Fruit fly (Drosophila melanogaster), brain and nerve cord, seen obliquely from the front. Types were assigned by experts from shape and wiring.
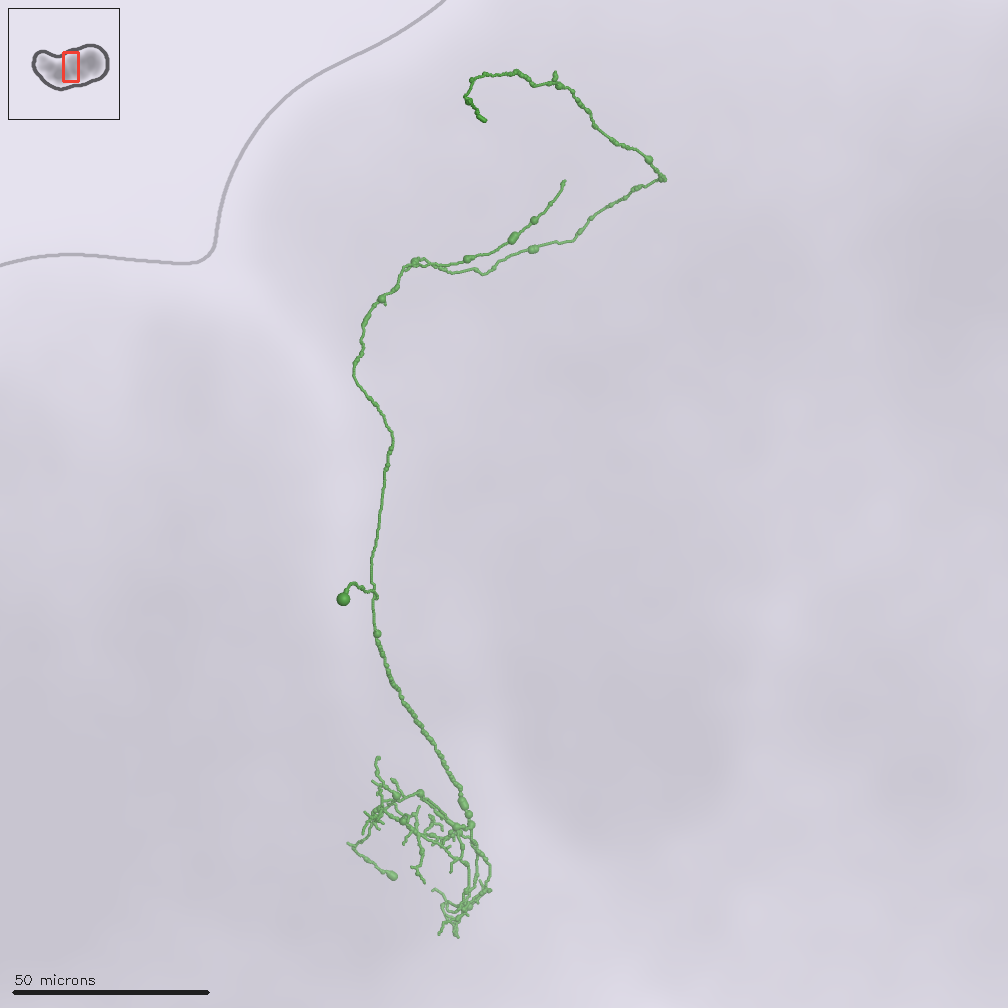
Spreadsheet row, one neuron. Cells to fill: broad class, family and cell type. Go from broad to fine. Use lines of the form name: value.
broad class: visual projection neuron
family: LoVP
cell type: LoVP4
